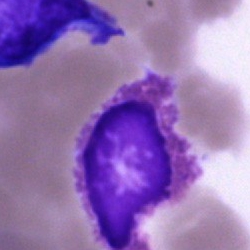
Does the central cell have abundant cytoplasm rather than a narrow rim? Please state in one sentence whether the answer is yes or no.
No, the nucleus fills most of this cell.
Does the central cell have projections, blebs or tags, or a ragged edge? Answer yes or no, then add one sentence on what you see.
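Yes. The edge of the cell is ragged with many small knobby bumps.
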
